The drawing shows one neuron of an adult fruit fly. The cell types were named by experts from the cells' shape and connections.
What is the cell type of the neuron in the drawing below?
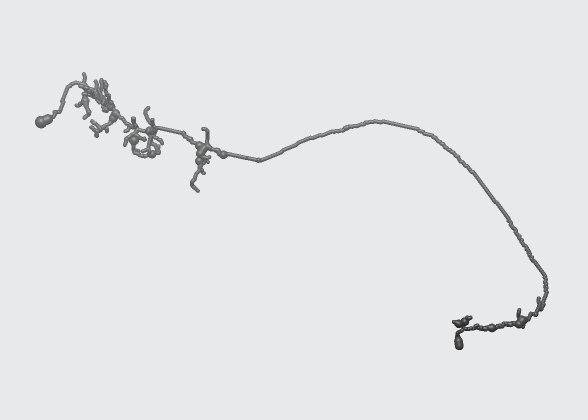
Tm12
